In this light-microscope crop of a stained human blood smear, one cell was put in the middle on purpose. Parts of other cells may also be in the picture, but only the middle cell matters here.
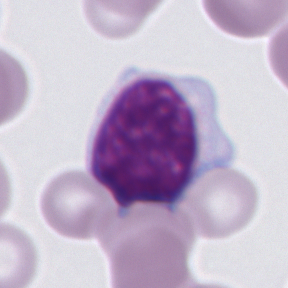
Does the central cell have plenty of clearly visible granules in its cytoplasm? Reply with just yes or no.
No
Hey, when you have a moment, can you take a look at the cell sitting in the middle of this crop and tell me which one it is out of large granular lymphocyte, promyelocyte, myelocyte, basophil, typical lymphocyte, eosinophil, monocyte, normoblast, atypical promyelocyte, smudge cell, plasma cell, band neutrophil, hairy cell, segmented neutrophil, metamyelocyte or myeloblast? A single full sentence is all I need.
The cell found in the middle of this crop is a large granular lymphocyte.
